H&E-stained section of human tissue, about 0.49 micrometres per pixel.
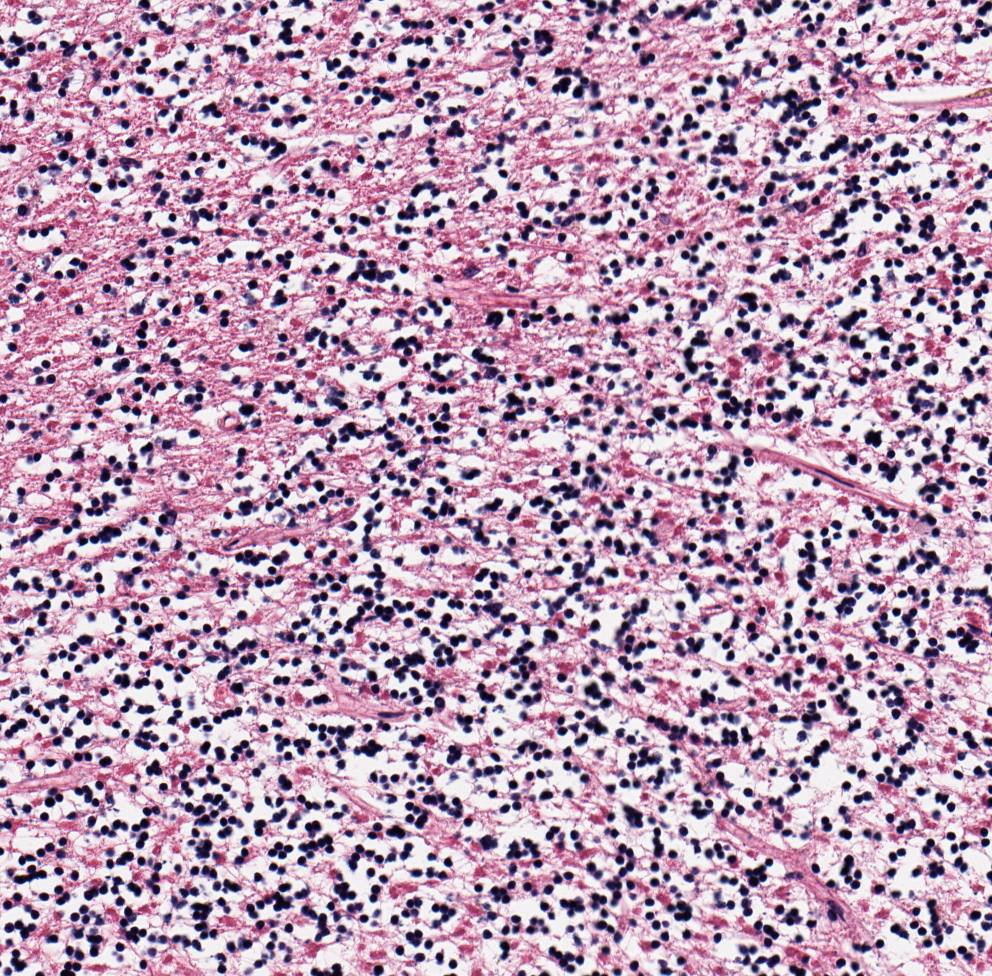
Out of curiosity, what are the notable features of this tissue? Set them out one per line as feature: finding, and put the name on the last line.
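Distribution: small nuclei densely scattered across the whole field; no glands, layers or other organised units
Dominant nuclei: small, round, deeply dark blue-black; almost no cytoplasm visible around them
Background: pink, finely fibrillary meshwork, not collagenous stroma
Strands: a few thin, elongated, pink; oblique, mostly upper left toward lower right
Identity: cerebellum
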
